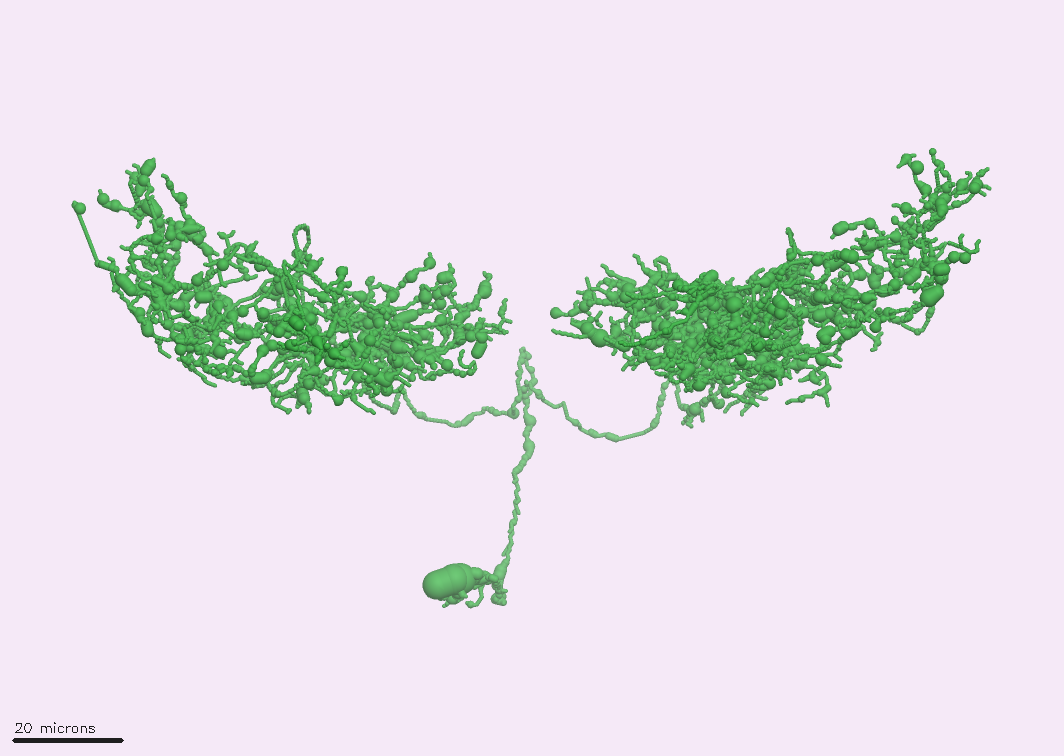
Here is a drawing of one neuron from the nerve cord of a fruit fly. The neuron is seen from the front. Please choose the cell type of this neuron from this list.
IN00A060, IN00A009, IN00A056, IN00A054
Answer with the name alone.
IN00A009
